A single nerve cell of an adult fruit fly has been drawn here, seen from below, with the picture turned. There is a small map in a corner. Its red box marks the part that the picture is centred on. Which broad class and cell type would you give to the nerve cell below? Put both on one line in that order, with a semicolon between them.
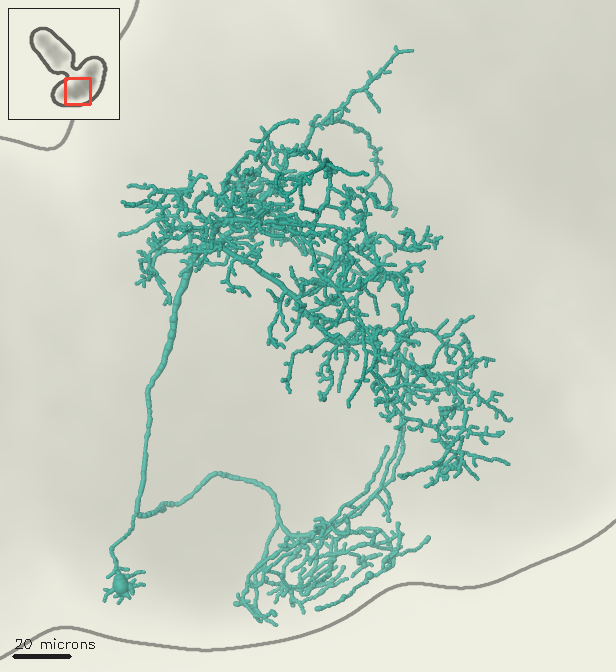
central-brain intrinsic neuron; AOTU033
